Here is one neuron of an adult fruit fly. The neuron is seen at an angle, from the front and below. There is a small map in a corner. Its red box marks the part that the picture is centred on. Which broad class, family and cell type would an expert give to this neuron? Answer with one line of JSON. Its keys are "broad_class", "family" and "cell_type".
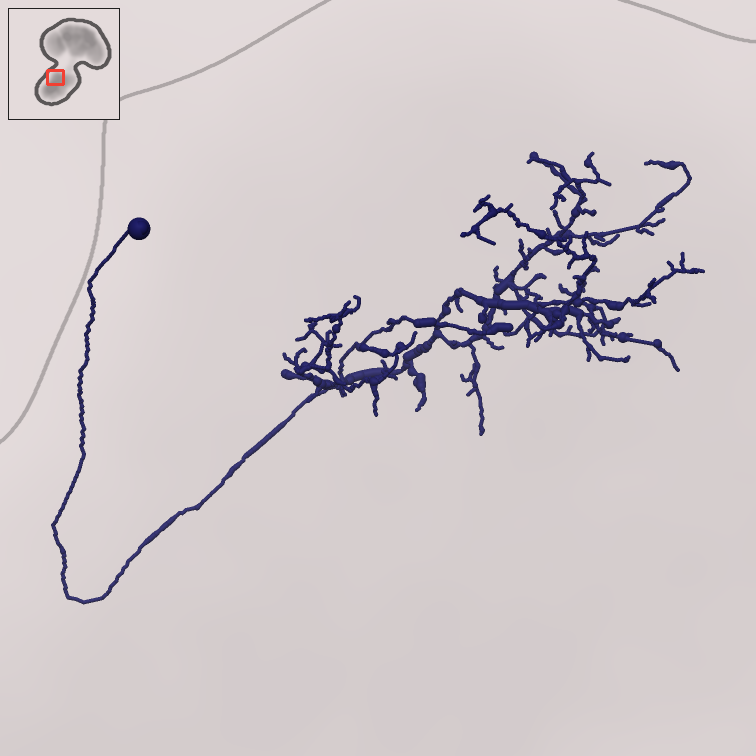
{"broad_class": "nerve-cord intrinsic neuron", "family": "hemilineage 11B", "cell_type": "IN11B014"}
